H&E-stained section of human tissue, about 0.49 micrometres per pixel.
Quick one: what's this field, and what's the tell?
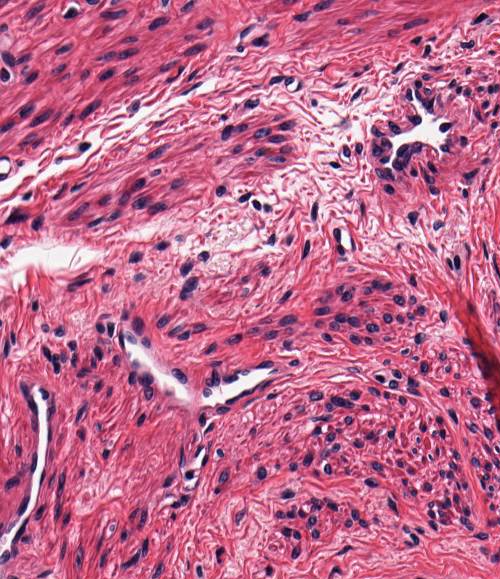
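This is smooth muscle: its spindle cells gather into bundles that run in different directions and interlace.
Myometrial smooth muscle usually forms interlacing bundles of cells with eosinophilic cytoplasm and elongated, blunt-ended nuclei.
Here the nuclei are elongated and dark, set in pink fibrillary cytoplasm.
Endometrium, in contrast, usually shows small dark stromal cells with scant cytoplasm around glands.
In the lower right, a bundle cut across shows crowded round to oval nuclei. Narrow, slit-like empty spaces run through the tissue, a long one in the upper left.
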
